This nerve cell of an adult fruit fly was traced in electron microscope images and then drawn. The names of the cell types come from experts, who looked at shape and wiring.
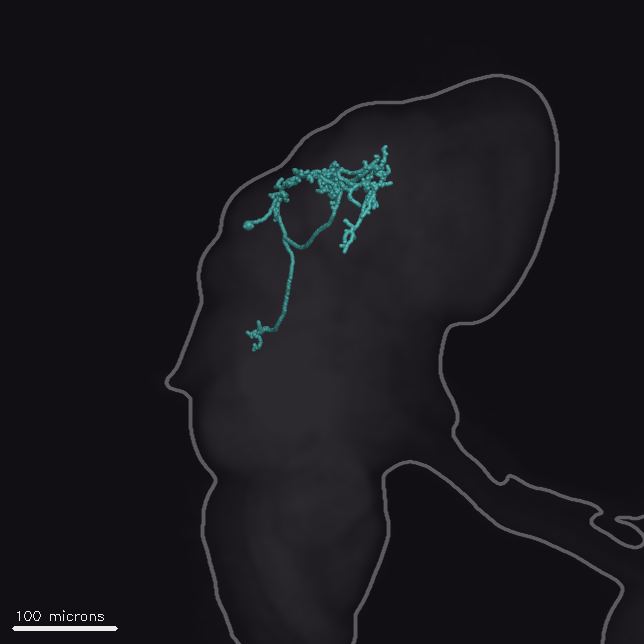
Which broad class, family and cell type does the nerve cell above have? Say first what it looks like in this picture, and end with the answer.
It lies in the brain. By the scale bar it is about 200 microns tall in this view. This is a central-brain intrinsic neuron. The family is hemilineage SMPad1. It is of cell type SIP100m.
